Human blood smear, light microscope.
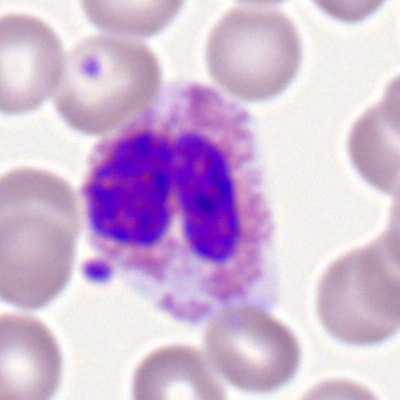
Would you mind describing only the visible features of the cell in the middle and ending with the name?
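Two lobes, lying side by side, make up the nucleus. Its chromatin is dense and stains dark purple. Neither lobe shows a nucleolus. Pink-red granules fill the cytoplasm. This cell is an eosinophil.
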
